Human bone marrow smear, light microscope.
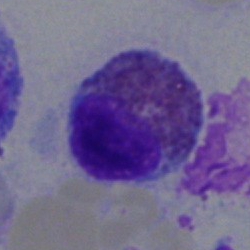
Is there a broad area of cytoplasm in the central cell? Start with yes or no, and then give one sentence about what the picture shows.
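Yes. The cytoplasm is plentiful and fills the upper-right half of the cell.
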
